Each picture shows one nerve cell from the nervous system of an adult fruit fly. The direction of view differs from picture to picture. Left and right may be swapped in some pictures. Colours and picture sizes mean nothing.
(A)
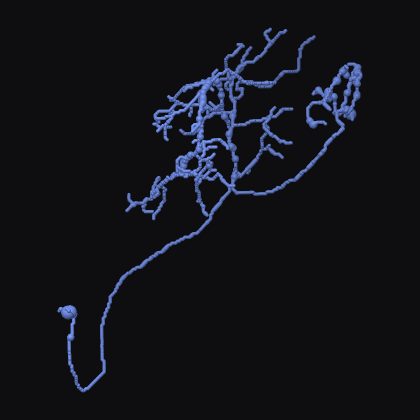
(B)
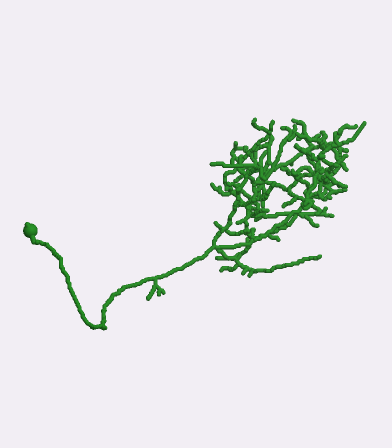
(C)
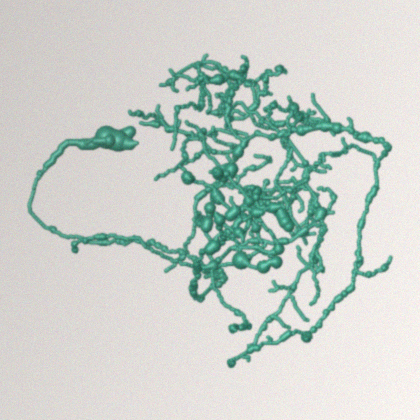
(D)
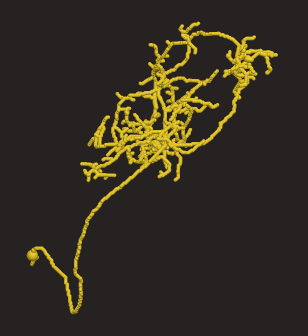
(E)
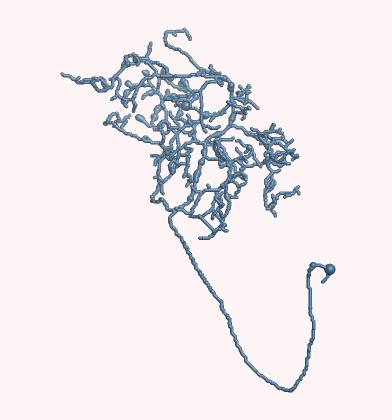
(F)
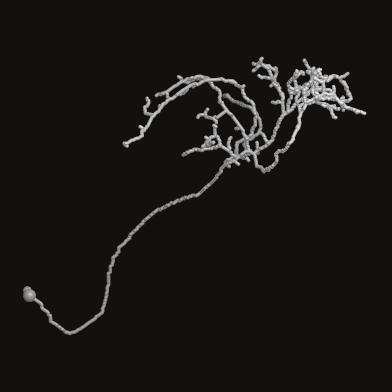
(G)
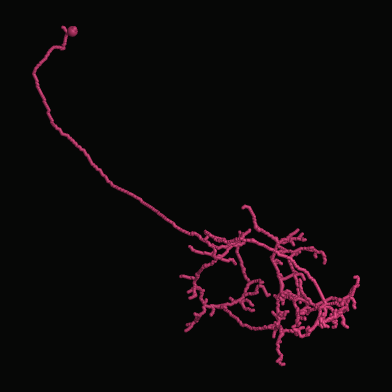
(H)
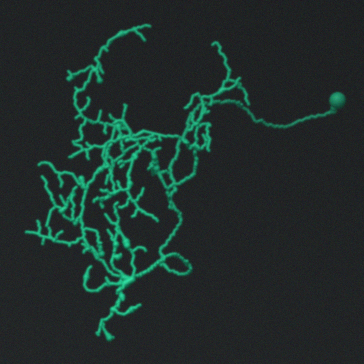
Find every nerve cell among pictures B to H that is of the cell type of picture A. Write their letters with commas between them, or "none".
C, D, E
